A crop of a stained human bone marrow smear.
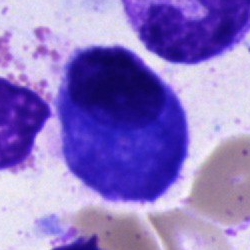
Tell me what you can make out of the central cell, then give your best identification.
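The central cell is oval, with a smooth outline. Its nucleus stains darker than the cytoplasm around it. That cytoplasm is a deep, intense blue, and no distinct granules are seen in it. This is a plasma cell.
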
